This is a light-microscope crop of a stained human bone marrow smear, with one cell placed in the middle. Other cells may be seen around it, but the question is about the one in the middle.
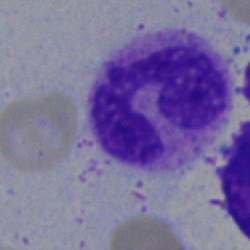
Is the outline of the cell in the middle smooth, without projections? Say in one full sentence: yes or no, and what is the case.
Yes, a smooth outline without projections belongs to this cell.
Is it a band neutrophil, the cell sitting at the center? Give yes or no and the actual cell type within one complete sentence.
Yes, the cell at the center of the crop is a band neutrophil.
